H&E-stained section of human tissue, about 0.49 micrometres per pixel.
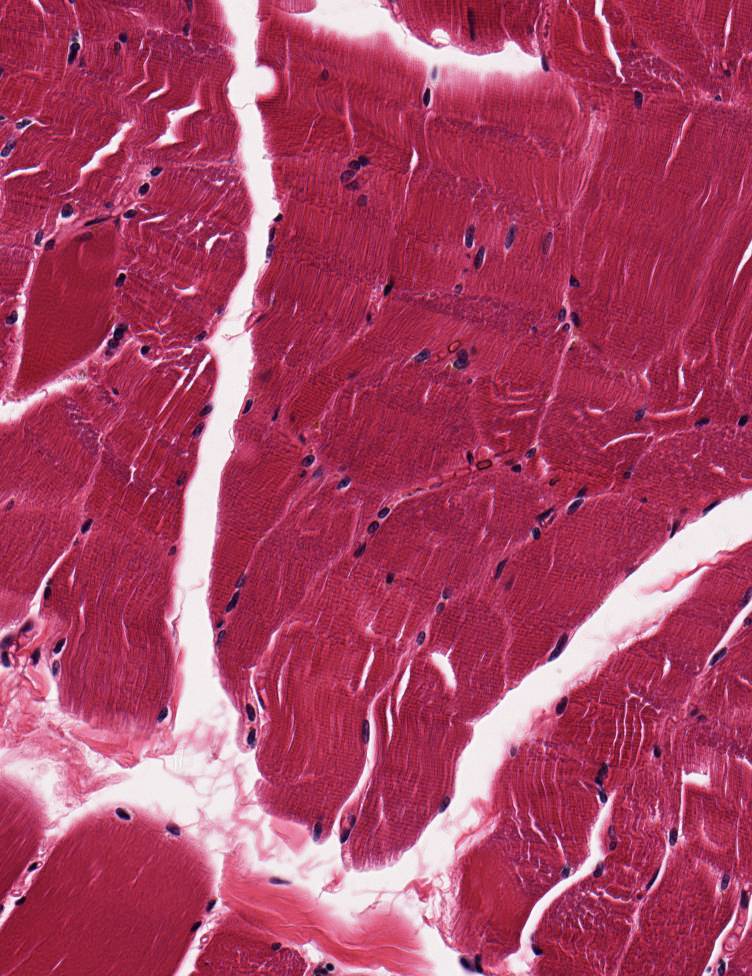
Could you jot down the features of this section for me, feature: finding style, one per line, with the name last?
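Fibres: long, packed side by side in bundles, nearly the whole field
Cytoplasm: deep red-pink, fine transverse cross-striations
Nuclei: small, dark, elongated, at fibre edges
Connective tissue: scant, loose, pale pink, mostly bottom left
Name: skeletal muscle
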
